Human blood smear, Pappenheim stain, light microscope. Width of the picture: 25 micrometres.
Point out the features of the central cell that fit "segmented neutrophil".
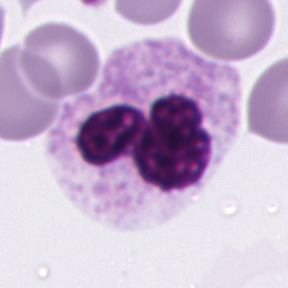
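This central cell is a segmented neutrophil. Its nucleus is divided into two lobes, the right one larger than the left. The dark purple chromatin is coarsely clumped, which fits the name.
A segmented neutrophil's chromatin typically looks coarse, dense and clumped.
Fine pink-violet granules are scattered throughout the cytoplasm. Nothing shown here conflicts with the name.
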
